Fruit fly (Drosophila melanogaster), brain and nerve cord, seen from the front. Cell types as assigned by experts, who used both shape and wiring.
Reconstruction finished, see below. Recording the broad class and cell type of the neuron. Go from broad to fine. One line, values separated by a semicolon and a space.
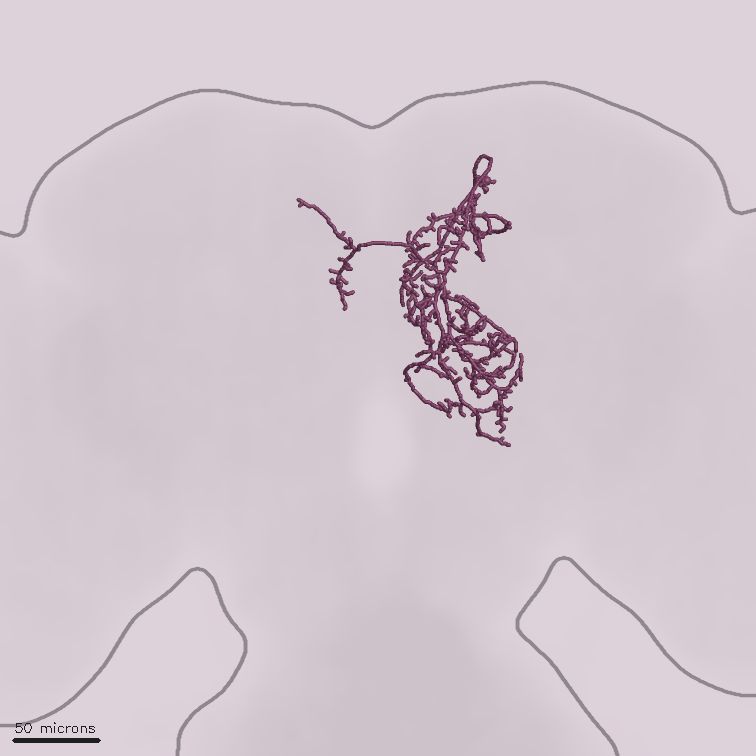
central-brain intrinsic neuron; IB048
